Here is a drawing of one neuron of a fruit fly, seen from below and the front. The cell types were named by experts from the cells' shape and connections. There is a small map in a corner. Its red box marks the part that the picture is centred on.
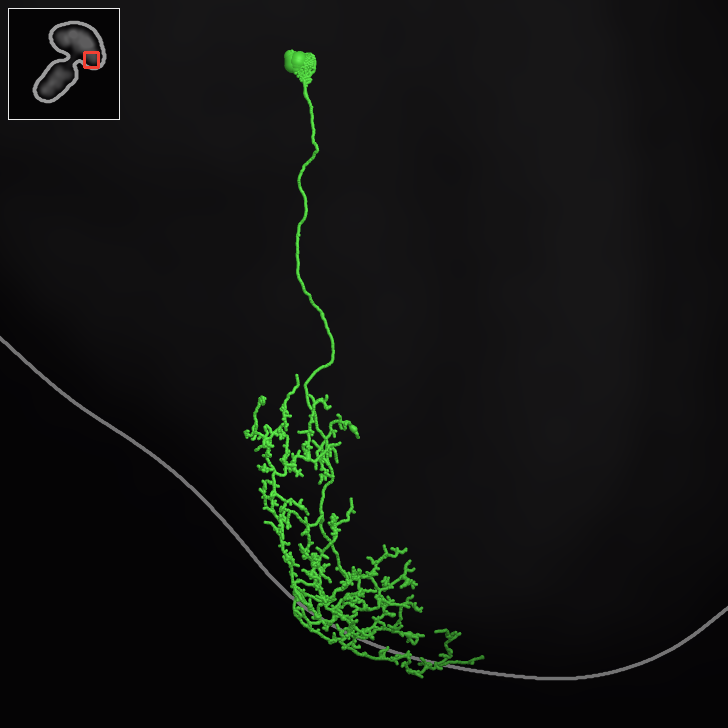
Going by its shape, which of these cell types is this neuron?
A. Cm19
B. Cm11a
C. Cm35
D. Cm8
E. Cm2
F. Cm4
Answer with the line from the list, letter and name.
B. Cm11a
